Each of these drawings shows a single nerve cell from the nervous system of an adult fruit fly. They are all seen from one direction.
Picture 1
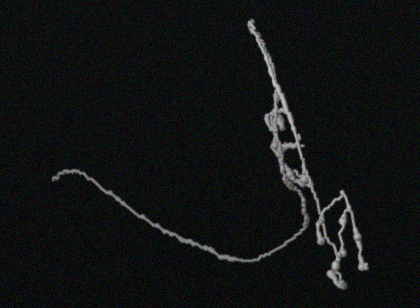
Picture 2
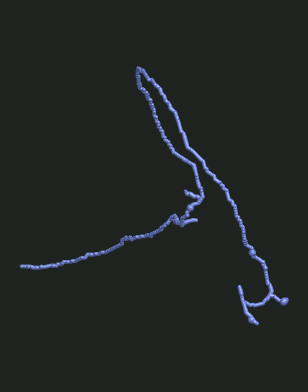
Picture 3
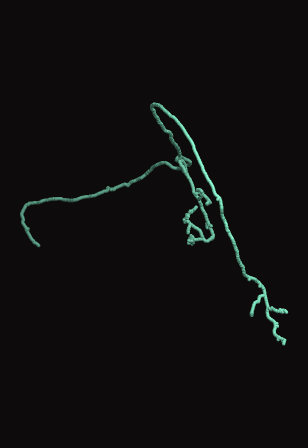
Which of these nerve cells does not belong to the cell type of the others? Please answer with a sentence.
The nerve cell in picture 1 is of another cell type than the rest.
